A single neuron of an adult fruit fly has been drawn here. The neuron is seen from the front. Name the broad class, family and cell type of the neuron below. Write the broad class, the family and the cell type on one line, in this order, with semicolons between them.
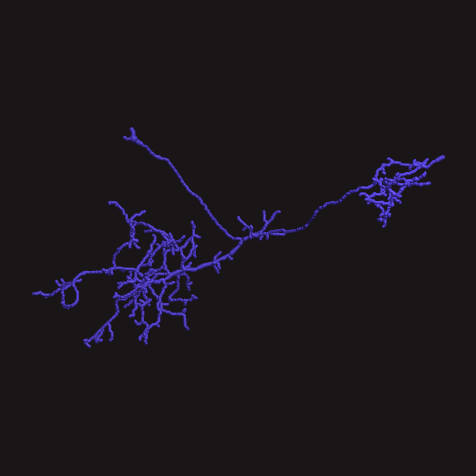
central-brain intrinsic neuron; hemilineage SLPad1_posterior; CB1149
